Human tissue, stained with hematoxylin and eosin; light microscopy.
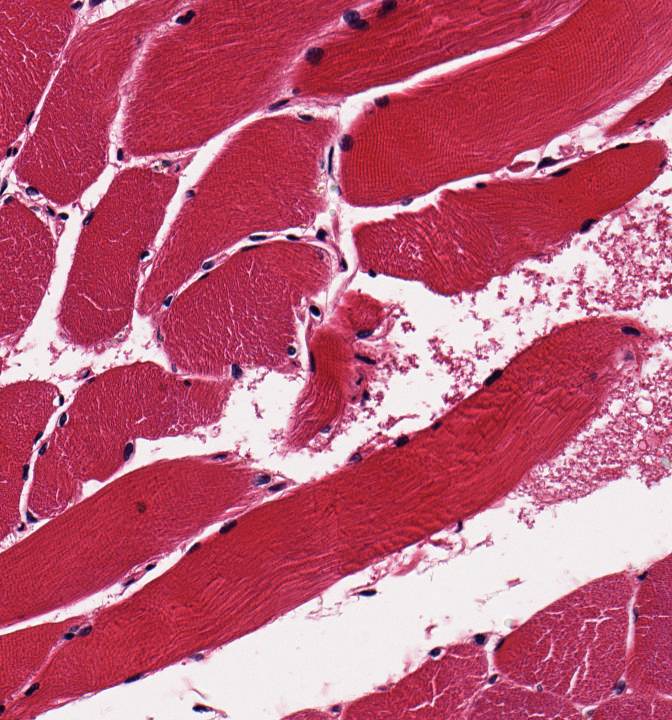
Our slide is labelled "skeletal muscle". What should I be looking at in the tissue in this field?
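Field: skeletal muscle. Nuclei: flattened, dark, at fibre edges rather than centres. Adipocytes: none among the fibres.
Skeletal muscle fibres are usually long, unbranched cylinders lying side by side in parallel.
Against that: wide white clefts separate many fibres here, a shrinkage artefact.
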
